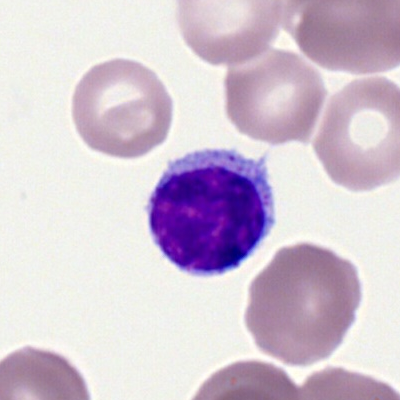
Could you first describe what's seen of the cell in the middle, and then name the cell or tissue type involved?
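Look first at the chromatin: dense, dark purple, with paler streaks between clumps. The pale blue cytoplasm forms a rim that is widest along the upper side. Fine hair-like projections fringe the edge; one longer thread reaches up and right. This is a lymphocyte.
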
